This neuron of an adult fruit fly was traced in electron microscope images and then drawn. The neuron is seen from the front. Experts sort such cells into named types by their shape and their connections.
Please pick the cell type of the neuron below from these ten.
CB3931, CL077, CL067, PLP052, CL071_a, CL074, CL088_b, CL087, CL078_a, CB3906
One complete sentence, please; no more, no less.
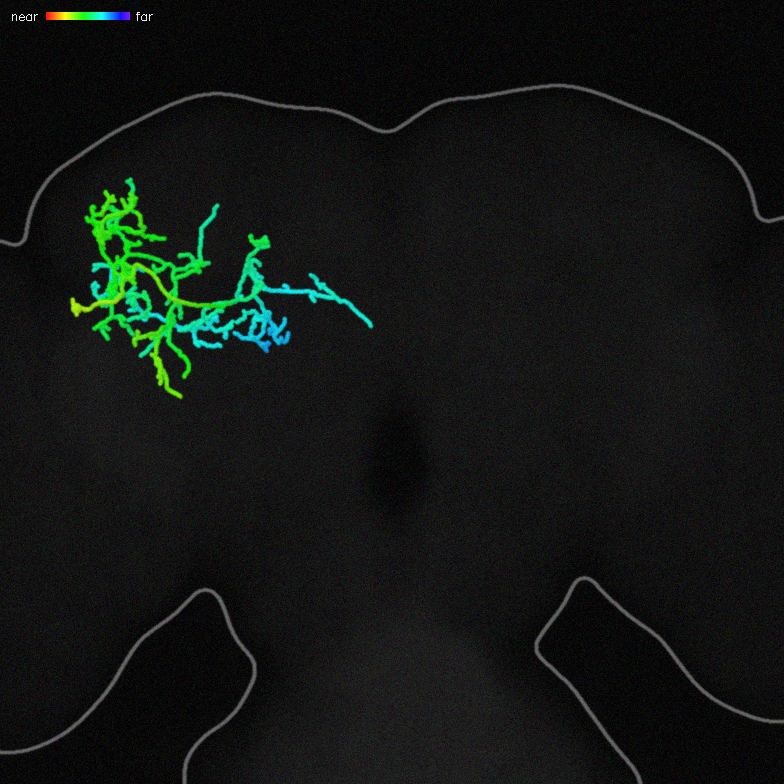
The neuron is a member of cell type CL078_a.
